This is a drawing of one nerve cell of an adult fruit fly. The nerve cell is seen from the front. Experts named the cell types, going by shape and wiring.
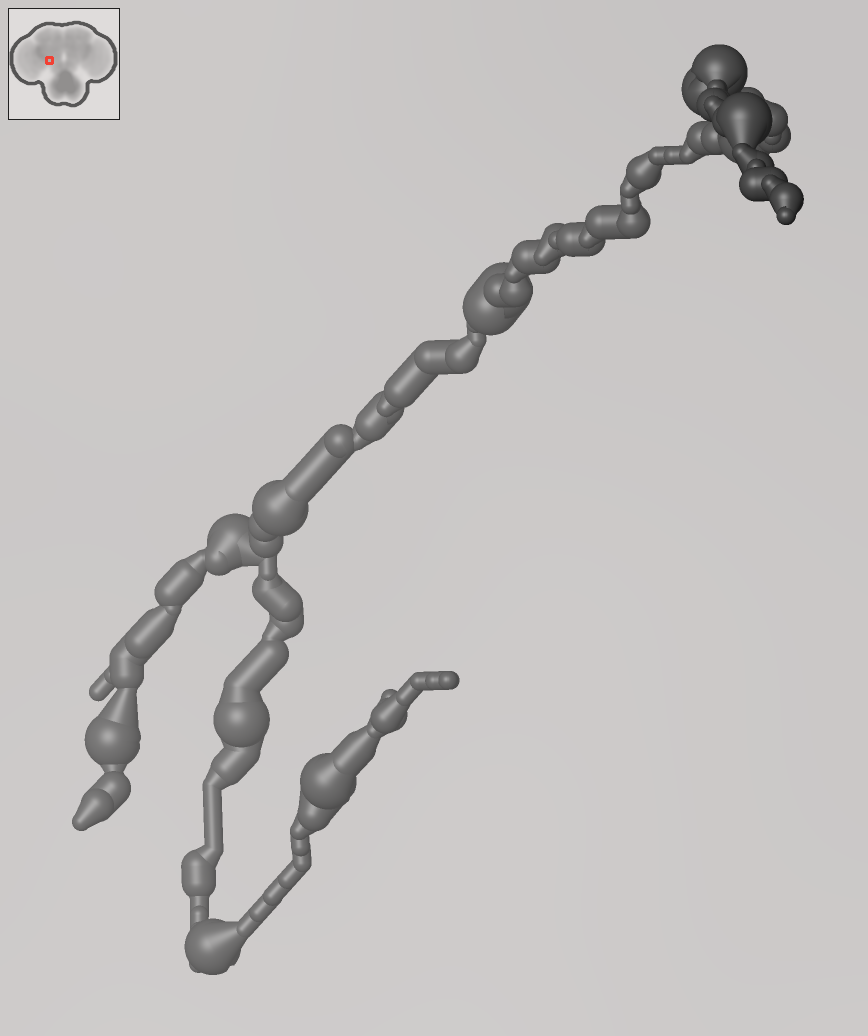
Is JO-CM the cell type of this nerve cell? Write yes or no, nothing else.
no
